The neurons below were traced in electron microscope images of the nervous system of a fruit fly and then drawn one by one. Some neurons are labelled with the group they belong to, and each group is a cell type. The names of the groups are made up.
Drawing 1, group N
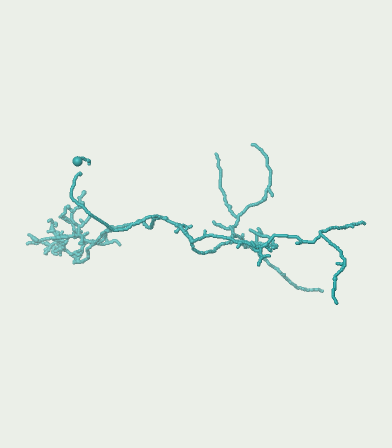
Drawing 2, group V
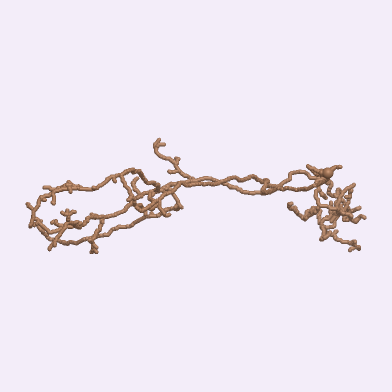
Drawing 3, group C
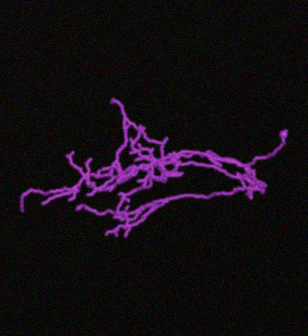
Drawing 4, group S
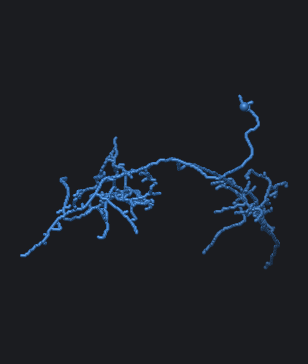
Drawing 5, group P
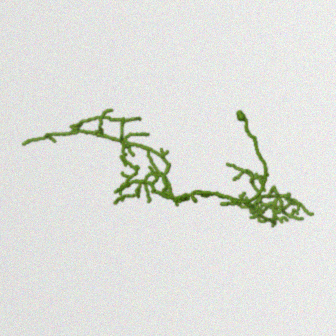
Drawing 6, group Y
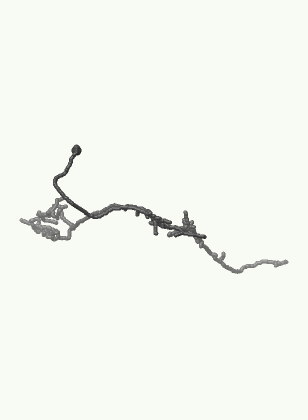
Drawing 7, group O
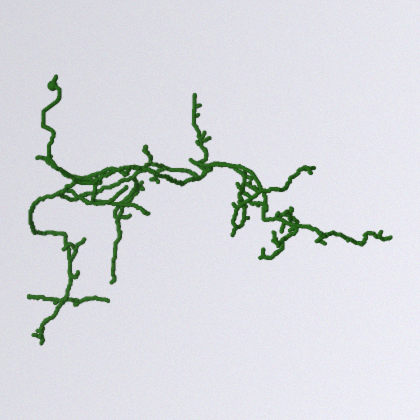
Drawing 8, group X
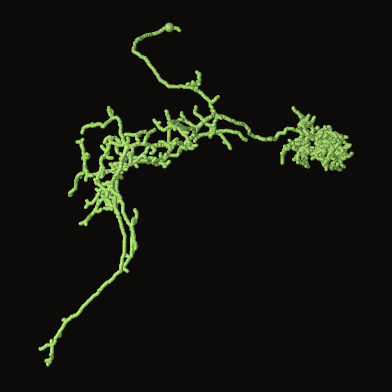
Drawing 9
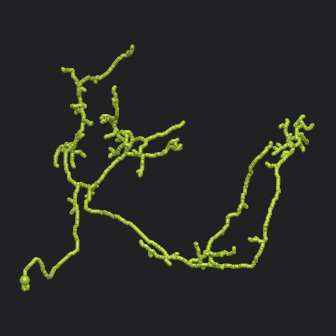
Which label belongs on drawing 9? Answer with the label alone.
group C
